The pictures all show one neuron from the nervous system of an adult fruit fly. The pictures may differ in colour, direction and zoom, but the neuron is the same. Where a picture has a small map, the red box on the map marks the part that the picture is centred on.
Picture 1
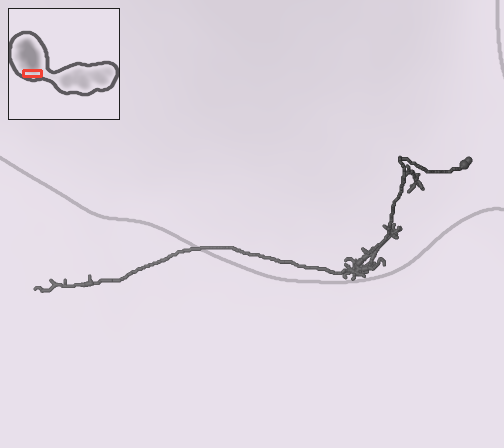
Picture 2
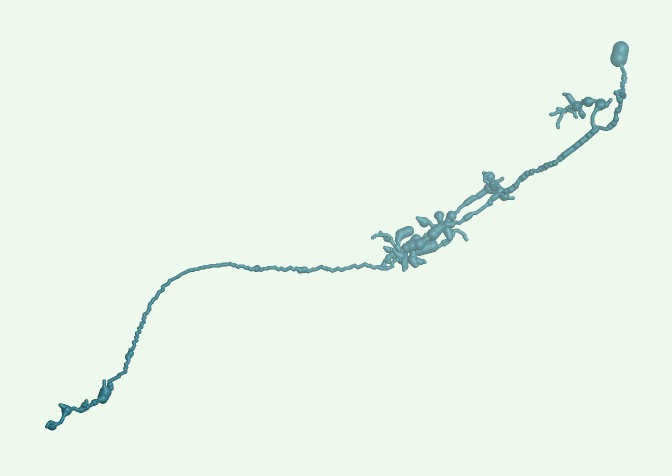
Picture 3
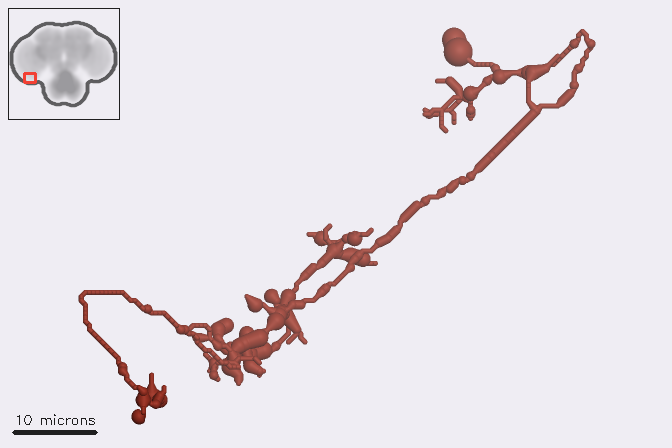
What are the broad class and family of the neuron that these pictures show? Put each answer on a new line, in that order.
optic-lobe intrinsic neuron
C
